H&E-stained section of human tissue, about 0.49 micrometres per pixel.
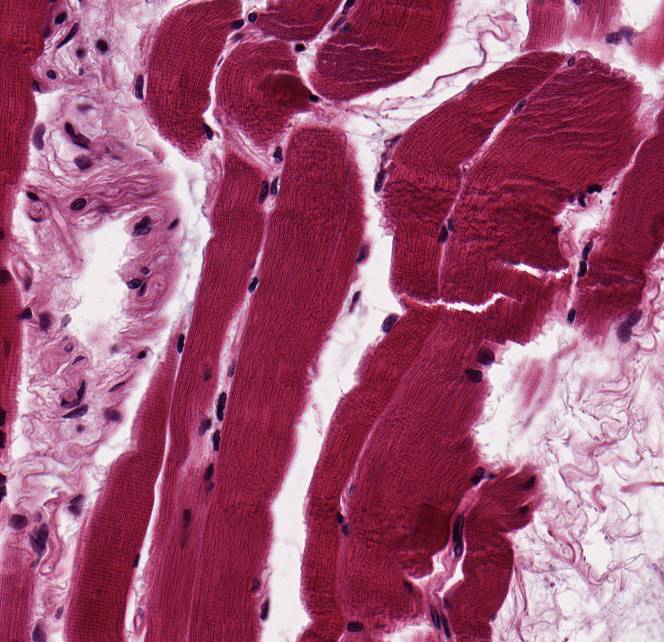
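Skeletal muscle, haematoxylin and eosin stained section. Long fibres run roughly from the bottom to the top of the field through its centre. Fine, regular cross-striations mark the fibres along their length, and their cytoplasm stains a deep red. Dark, flattened nuclei lie at the fibre edges rather than in their centres.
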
